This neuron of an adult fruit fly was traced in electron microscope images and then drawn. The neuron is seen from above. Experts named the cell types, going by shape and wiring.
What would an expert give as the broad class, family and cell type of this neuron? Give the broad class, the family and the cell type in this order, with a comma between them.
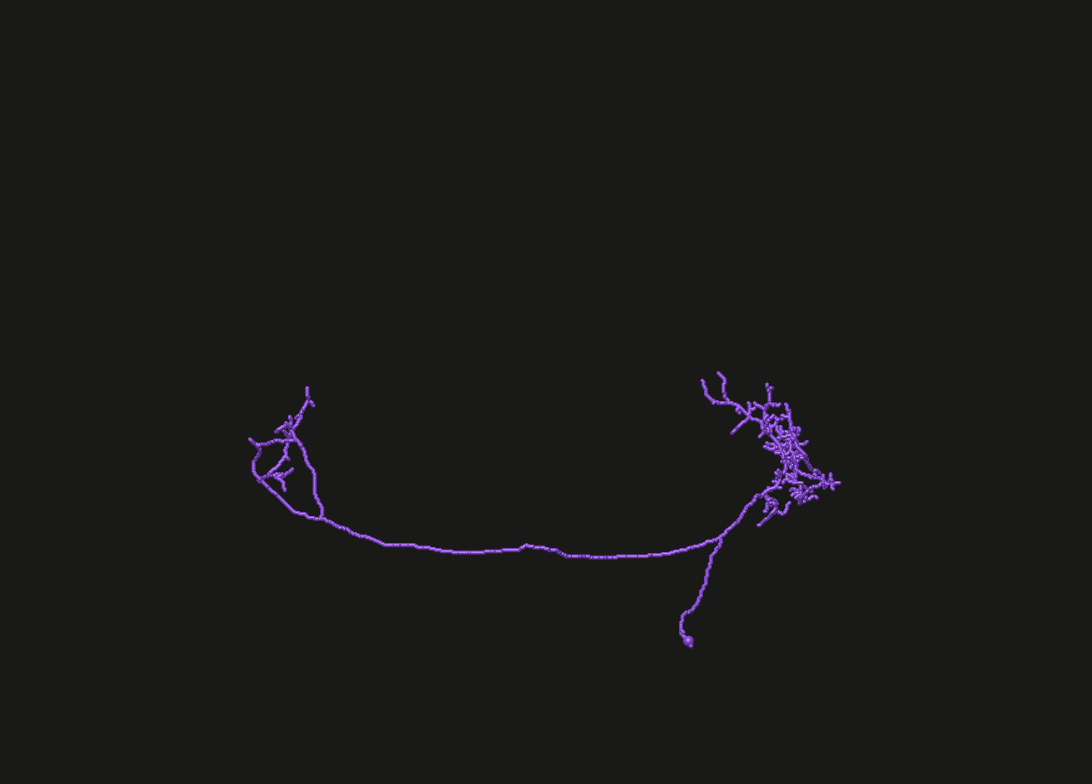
central-brain intrinsic neuron, hemilineage DM6_ventral, WED166_d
